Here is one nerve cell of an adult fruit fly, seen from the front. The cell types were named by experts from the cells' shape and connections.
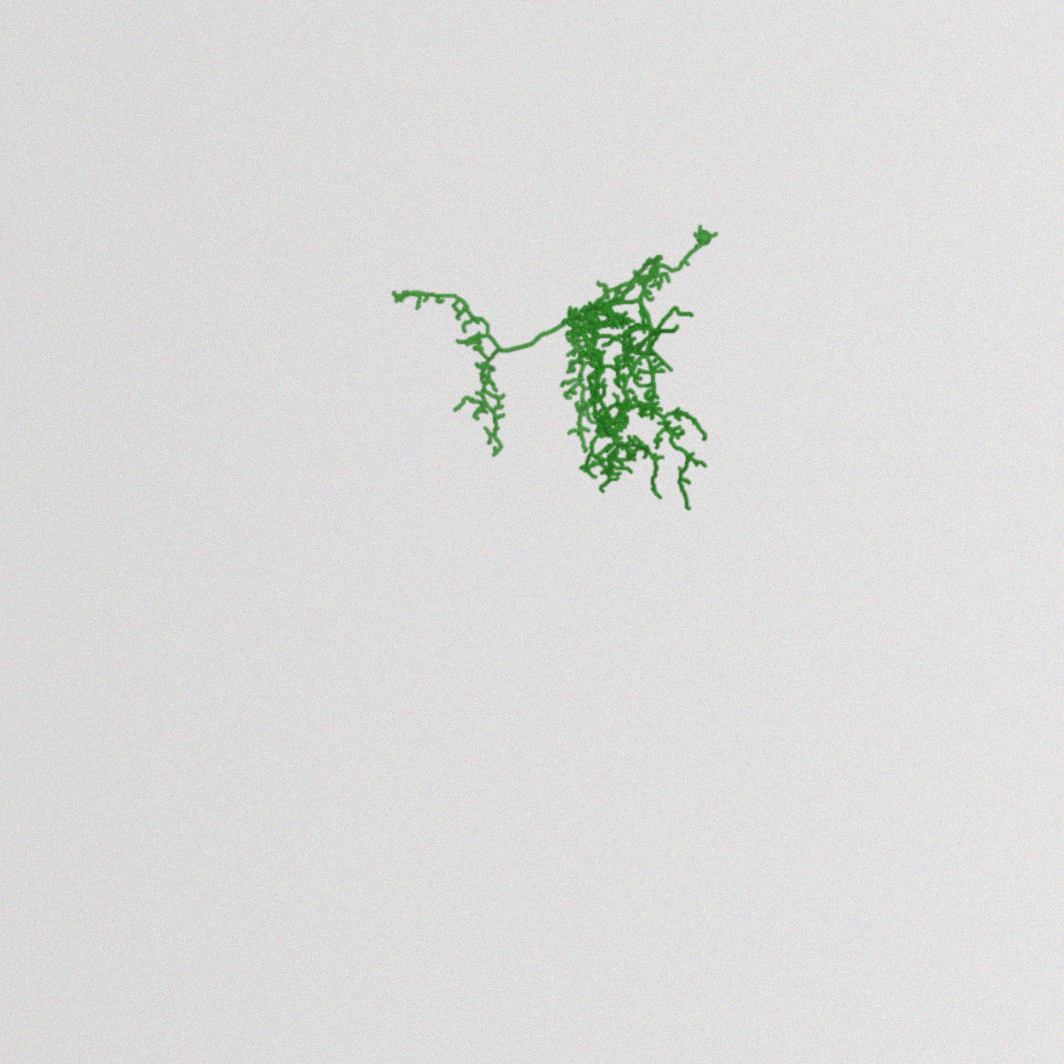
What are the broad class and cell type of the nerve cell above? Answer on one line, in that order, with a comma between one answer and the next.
central-brain intrinsic neuron, ATL037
